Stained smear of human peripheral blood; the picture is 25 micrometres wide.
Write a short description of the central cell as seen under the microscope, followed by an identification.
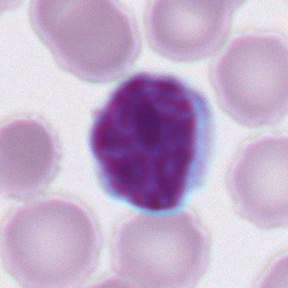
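Not much cytoplasm here, mostly just a thin rim down the right side of the nucleus, and no vacuoles in it. The chromatin's dark purple and coarsely clumped, with no nucleolus visible. So this is a typical lymphocyte.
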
